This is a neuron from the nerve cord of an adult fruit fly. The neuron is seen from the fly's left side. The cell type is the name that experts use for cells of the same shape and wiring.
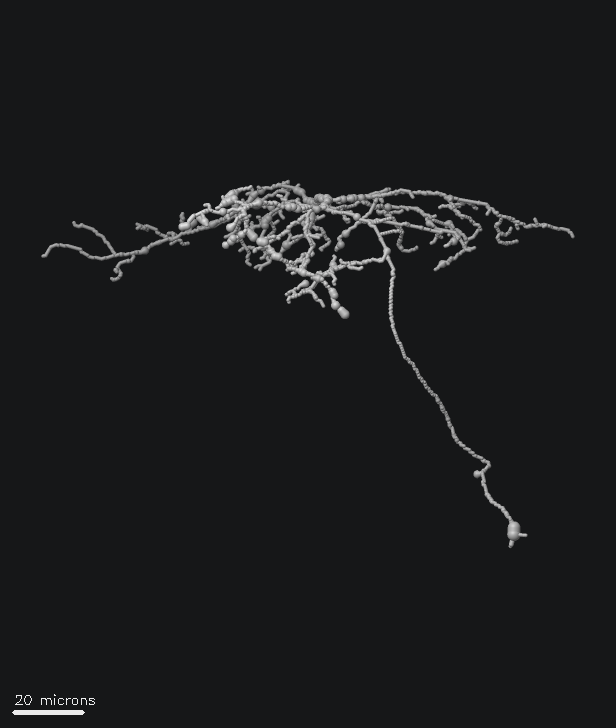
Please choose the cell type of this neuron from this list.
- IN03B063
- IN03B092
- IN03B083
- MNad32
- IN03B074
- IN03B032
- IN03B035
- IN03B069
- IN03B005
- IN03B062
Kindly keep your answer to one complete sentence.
The cell type that fits this neuron is IN03B074.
